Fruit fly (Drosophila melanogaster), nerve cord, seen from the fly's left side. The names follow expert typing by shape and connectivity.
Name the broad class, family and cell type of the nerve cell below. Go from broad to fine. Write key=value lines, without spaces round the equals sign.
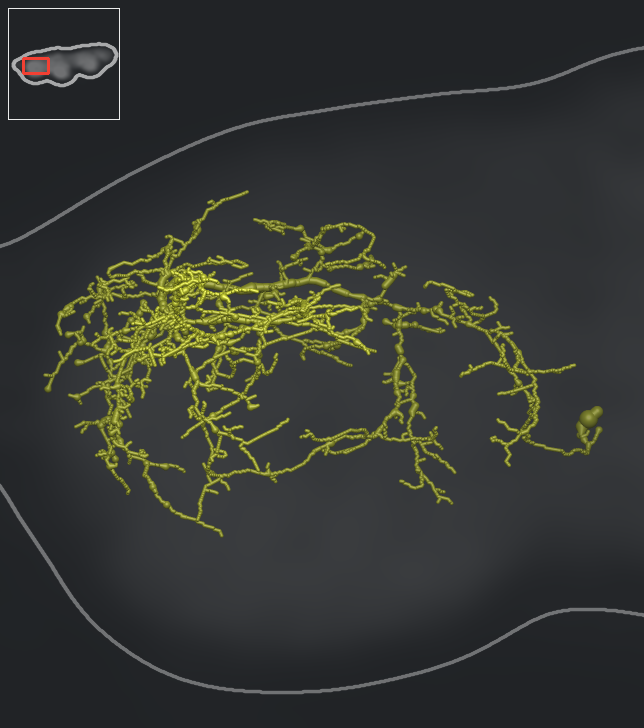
broad_class=nerve-cord intrinsic neuron
family=hemilineage 03A
cell_type=IN03A022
